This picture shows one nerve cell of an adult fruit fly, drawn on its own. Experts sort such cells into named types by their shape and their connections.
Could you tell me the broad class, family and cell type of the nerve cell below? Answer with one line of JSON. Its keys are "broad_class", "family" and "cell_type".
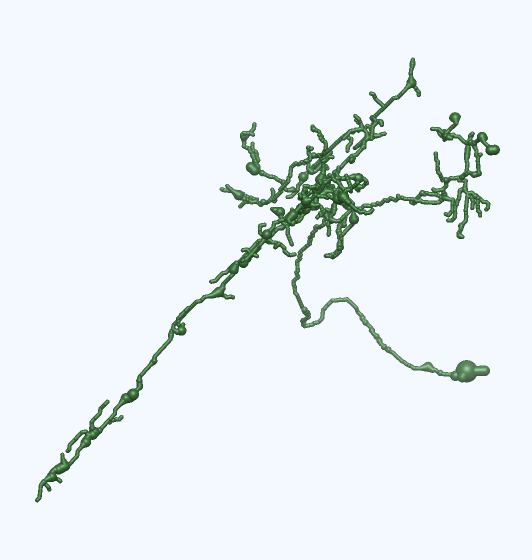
{"broad_class": "central-brain intrinsic neuron", "family": "hemilineage WEDa1", "cell_type": "WED057"}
